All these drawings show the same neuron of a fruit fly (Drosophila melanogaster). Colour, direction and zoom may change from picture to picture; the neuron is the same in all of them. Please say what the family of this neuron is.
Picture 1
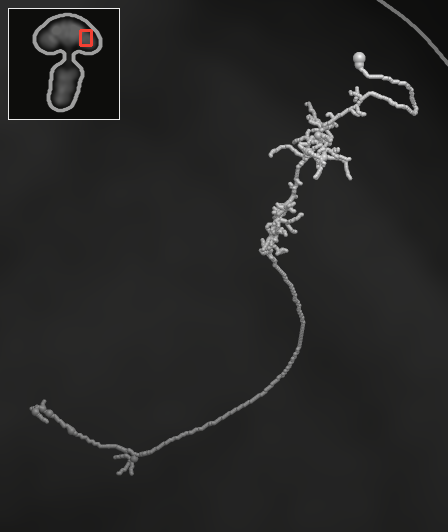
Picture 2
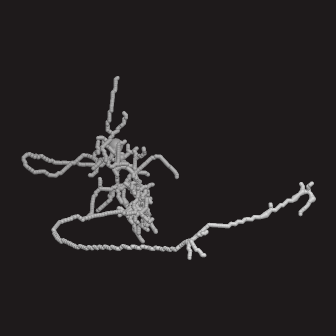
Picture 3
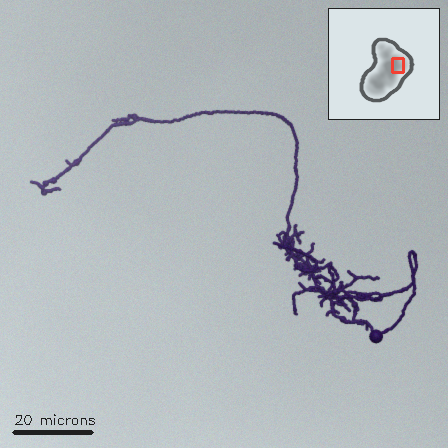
TmY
